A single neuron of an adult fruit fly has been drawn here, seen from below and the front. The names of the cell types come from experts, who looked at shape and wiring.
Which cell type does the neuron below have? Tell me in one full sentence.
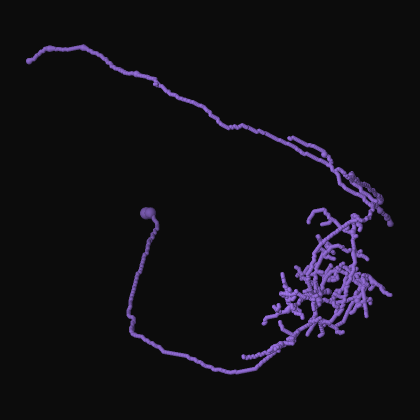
Under cell type classification, the neuron is FS2.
